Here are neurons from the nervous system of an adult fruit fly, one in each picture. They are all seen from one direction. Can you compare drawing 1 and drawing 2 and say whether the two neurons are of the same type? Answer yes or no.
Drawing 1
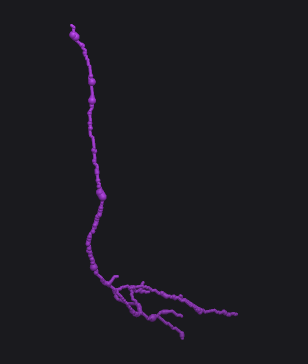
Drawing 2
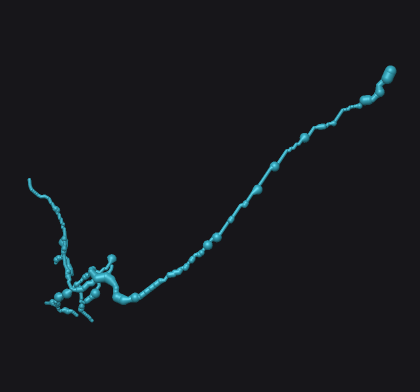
yes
